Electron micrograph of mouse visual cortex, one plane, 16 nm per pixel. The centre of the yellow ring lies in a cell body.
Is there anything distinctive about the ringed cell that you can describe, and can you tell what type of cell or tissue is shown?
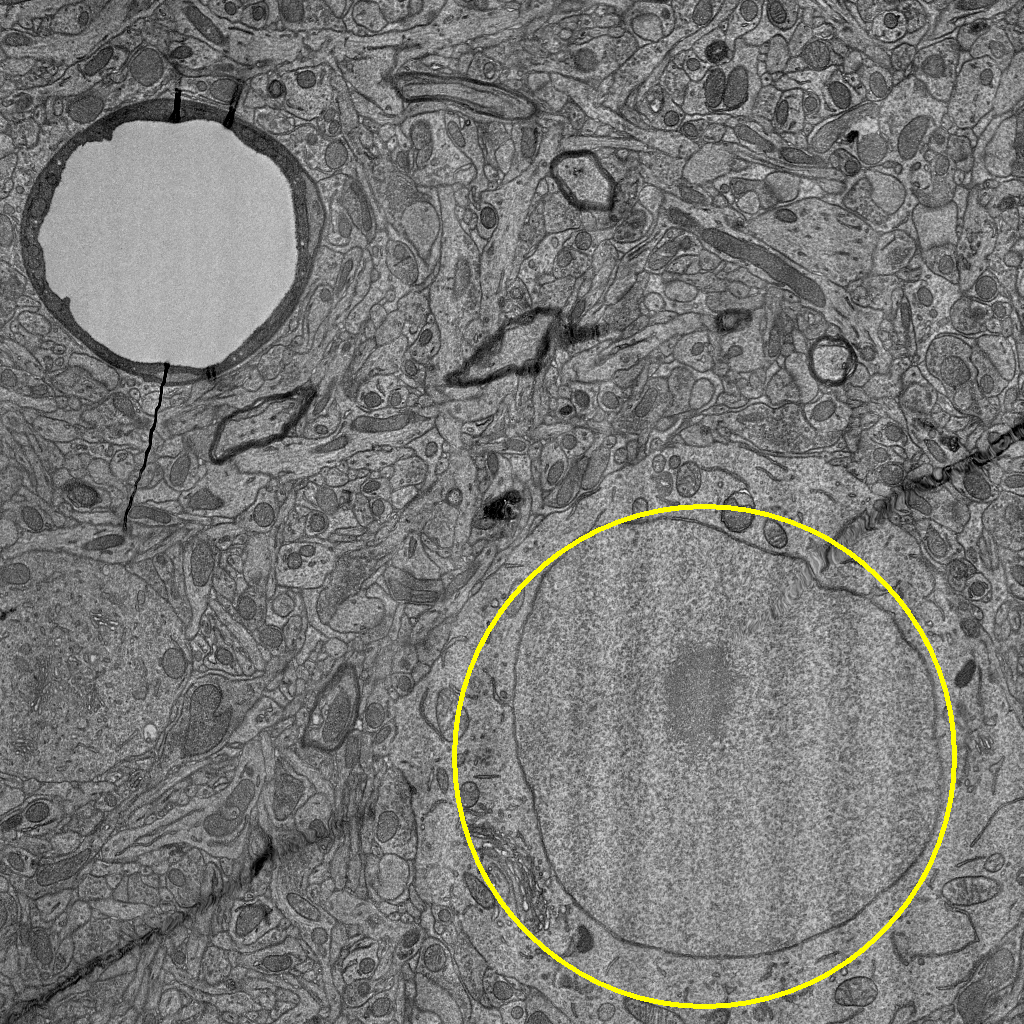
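Let me look at the nucleus first: it's round, and the whole outline sits inside the ring. The chromatin is pale and finely granular, no dark clumps along the envelope. Near the centre there's a darker granular patch, its border blurred. Down at the lower left of the nucleus, in the cytoplasm, I can make out stacked Golgi membranes with small vesicles. So, an excitatory neuron.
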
